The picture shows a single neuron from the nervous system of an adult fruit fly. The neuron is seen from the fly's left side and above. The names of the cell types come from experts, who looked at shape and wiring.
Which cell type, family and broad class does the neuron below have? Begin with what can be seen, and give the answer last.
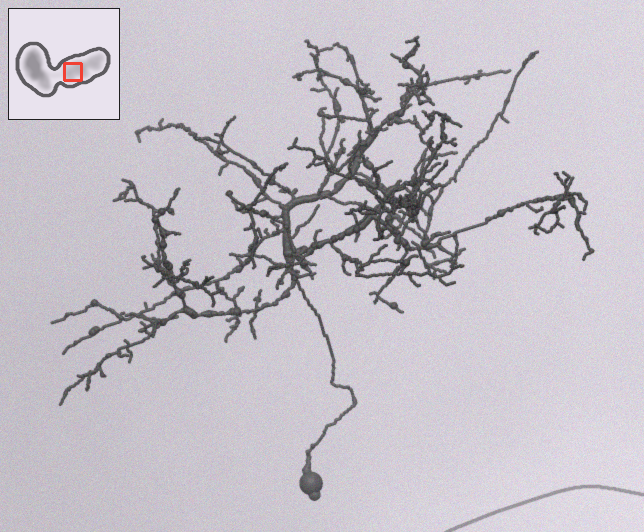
The cell body can be seen at the bottom of the picture. More than a hundred branch ends can be seen. It is of cell type IN00A041. The family is hemilineage 00A. Its broad class is nerve-cord intrinsic neuron.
